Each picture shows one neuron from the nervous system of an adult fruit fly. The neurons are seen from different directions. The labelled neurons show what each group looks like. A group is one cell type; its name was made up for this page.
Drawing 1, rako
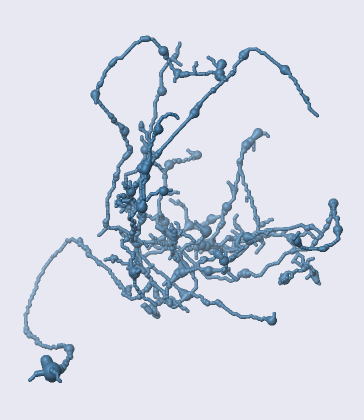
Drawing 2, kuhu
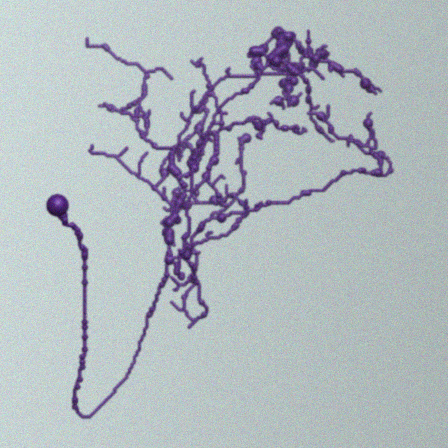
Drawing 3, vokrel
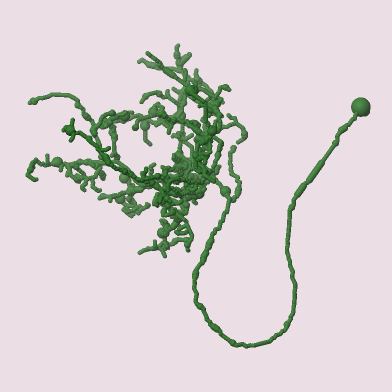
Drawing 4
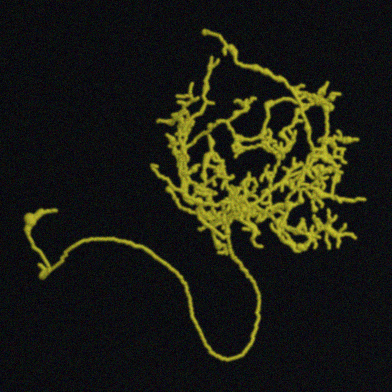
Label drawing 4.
rako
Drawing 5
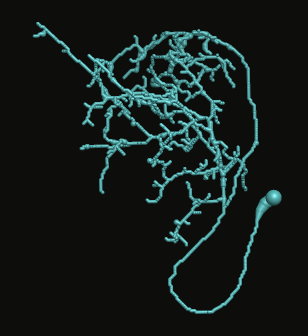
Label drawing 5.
kuhu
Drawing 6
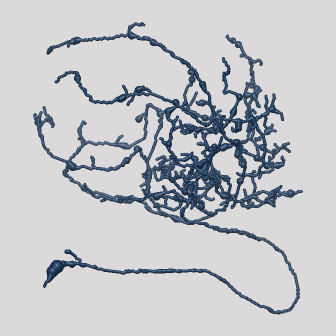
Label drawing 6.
rako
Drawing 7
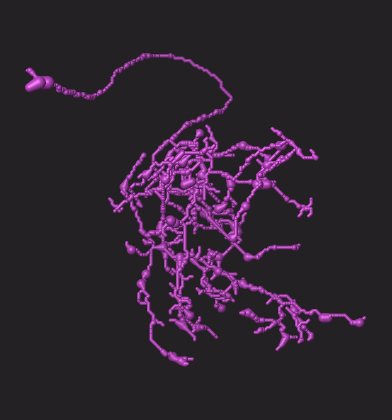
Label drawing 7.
rako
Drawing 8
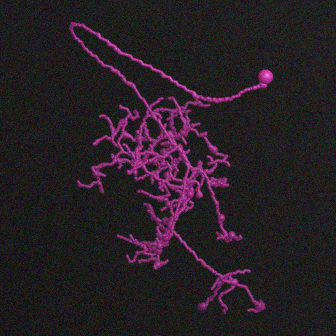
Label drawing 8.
vokrel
